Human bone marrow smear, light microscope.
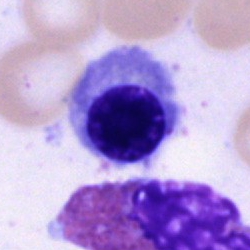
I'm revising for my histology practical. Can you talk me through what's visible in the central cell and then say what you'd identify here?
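Starting with the nucleus, it sits off-centre, toward the lower part of the cell. Its chromatin is dark purple, dense and coarsely clumped. I can't make out any granules in the cytoplasm. The outline is roughly round, though a little irregular at the edge. So this is an erythroblast.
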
